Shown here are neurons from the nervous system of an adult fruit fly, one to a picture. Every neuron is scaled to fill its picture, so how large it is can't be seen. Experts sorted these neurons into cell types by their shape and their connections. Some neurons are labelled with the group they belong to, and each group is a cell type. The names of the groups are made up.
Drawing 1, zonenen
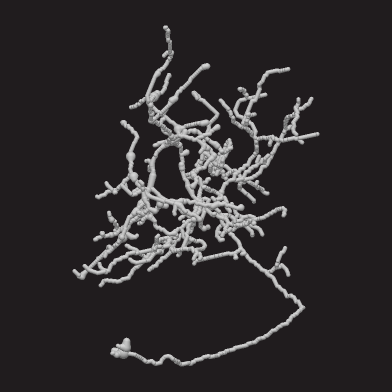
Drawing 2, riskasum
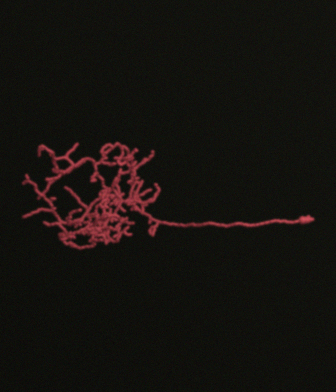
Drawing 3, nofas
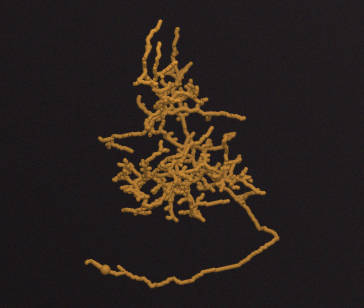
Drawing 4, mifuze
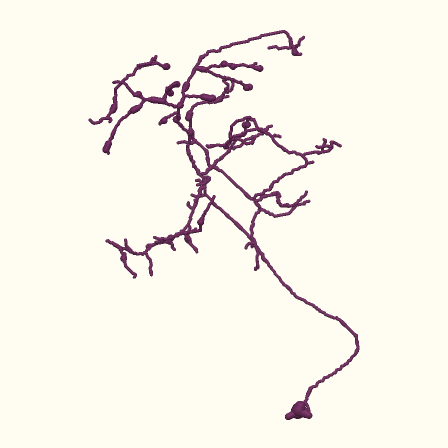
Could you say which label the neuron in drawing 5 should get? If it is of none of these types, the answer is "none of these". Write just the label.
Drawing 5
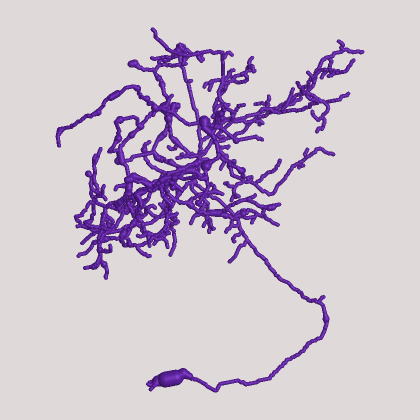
zonenen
